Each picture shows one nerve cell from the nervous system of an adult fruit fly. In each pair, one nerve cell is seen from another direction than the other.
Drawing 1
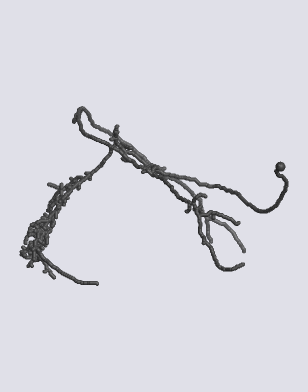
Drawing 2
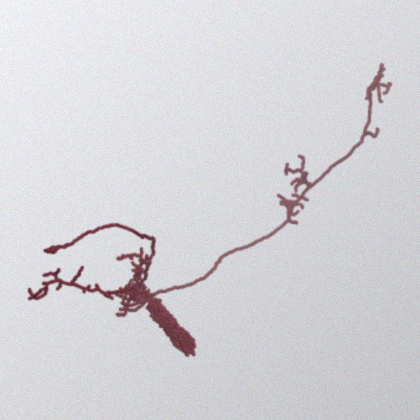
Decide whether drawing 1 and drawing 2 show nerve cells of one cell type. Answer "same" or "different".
different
